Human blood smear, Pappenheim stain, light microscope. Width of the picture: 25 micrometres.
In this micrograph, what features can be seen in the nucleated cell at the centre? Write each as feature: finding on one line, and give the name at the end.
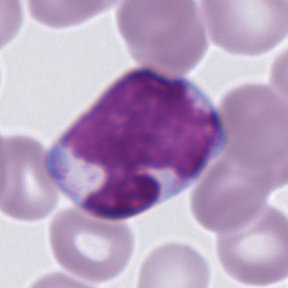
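Size: about 16 by 13 micrometres
Nucleus: a deep notch cutting into its lower side; fills about 70% of the cell's area
Chromatin: fine, fairly evenly spread, no coarse dark clumps
Cytoplasm: very pale grey-blue
Granules: a few fine purple-red ones in the pale cytoplasm
Name: large granular lymphocyte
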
